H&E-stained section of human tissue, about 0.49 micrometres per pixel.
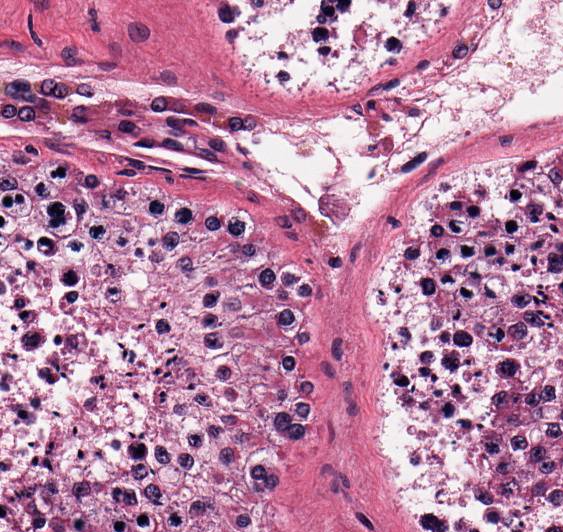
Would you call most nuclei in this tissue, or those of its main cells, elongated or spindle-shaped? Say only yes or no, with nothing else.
No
